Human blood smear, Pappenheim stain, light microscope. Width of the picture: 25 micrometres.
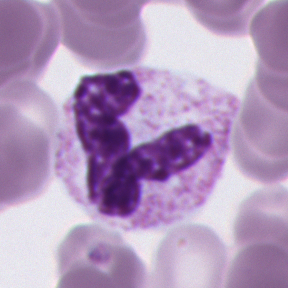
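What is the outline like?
Roundish and smooth.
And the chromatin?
Dark purple, coarsely clumped.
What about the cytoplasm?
Plentiful and pale pinkish-lilac, with fine pink-violet granules scattered evenly through it.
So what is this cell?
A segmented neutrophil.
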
